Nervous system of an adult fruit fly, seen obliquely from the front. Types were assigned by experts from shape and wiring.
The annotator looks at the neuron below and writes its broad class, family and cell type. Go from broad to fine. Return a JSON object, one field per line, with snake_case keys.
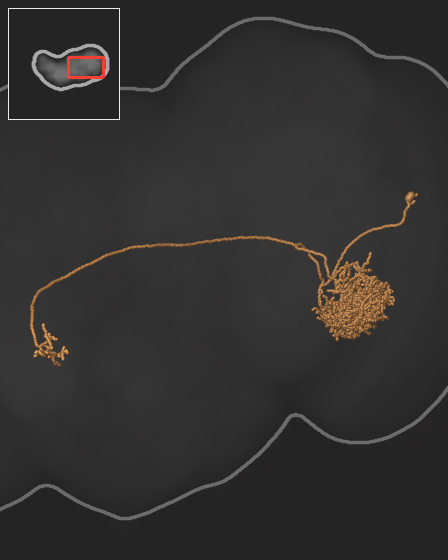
{
 "broad_class": "central-brain intrinsic neuron",
 "family": "hemilineage VLPl&d1_lateral",
 "cell_type": "AVLP264"
}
